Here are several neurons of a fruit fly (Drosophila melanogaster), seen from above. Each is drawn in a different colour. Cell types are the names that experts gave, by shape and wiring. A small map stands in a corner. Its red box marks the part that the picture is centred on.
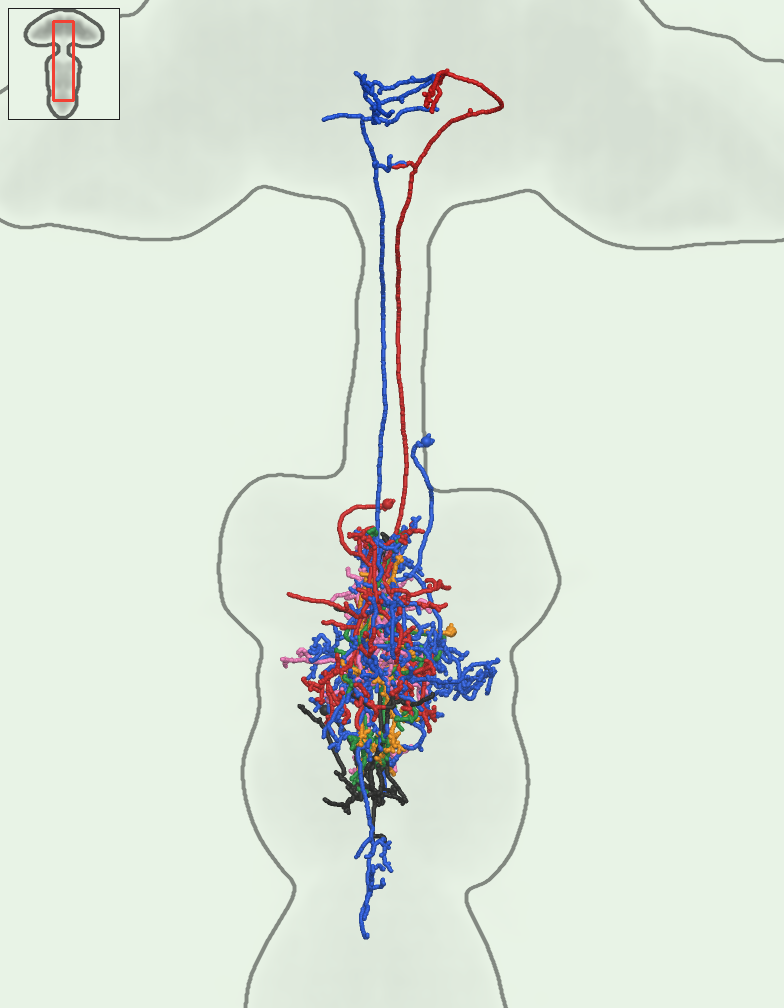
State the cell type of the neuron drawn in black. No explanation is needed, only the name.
IN05B075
